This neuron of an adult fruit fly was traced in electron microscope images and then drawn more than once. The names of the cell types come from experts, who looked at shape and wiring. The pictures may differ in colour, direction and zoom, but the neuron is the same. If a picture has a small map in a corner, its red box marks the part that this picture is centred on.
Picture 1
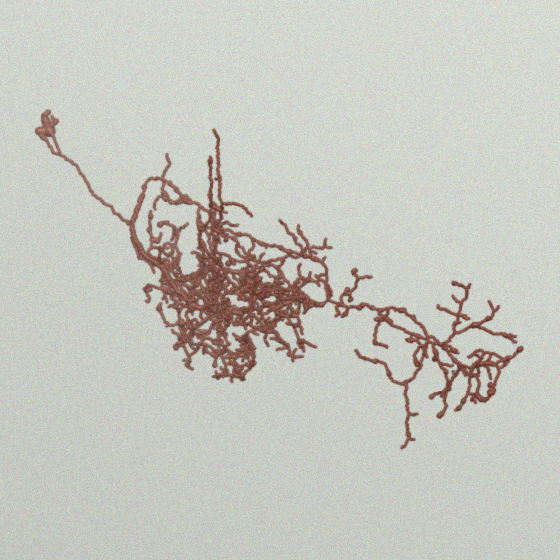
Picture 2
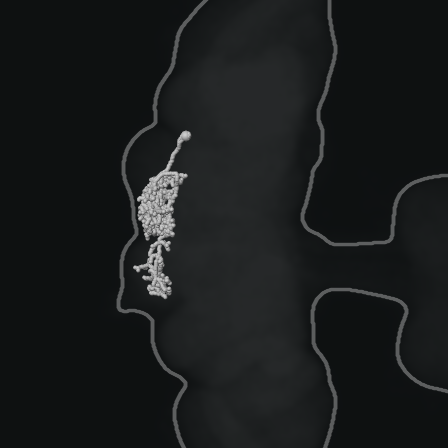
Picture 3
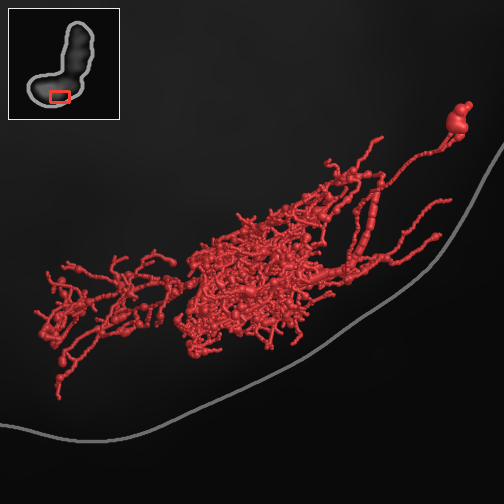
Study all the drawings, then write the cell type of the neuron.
GNG072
